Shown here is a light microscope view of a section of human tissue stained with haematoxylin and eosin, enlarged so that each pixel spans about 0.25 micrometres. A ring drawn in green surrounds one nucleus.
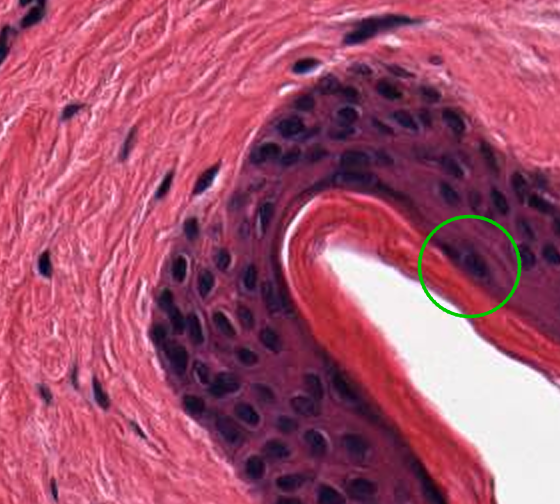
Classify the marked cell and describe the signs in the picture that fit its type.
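Keratinocyte. The nucleus is flattened and elongated, with its long axis running parallel to the overlying band of compact, layered, bright red material that borders the empty lumen. The cytoplasm is a muted purple-pink and has no clear outline, so it blends into the neighbouring cells.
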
